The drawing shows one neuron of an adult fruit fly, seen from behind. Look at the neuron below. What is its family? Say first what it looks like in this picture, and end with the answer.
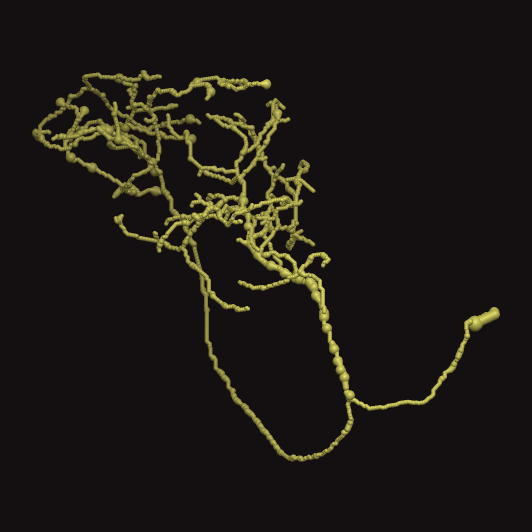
Its cell body lies on the right of the picture. The picture shows dozens of branch ends. Its broad class is central-brain intrinsic neuron. The family is hemilineage SLPal2.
